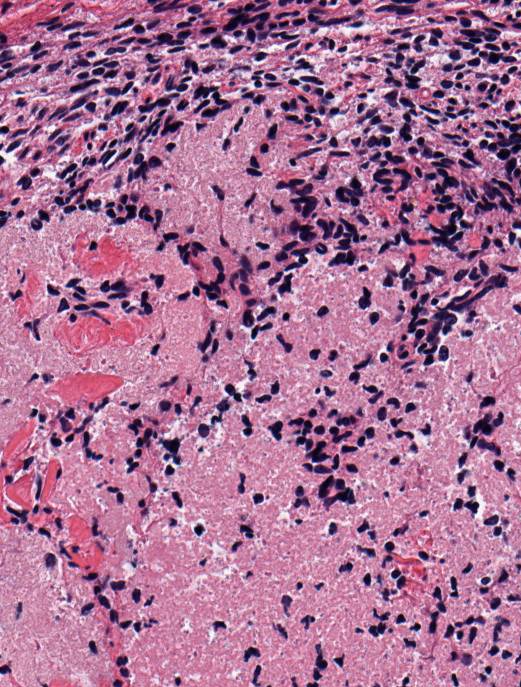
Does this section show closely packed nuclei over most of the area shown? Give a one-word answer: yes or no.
No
